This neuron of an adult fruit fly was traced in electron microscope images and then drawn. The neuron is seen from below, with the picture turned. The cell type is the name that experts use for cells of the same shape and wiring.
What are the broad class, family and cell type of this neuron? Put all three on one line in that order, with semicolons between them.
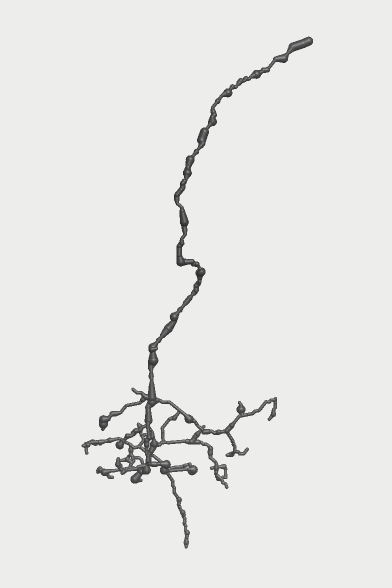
sensory neuron entering the nerve cord; class gustatory; LgLG1b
